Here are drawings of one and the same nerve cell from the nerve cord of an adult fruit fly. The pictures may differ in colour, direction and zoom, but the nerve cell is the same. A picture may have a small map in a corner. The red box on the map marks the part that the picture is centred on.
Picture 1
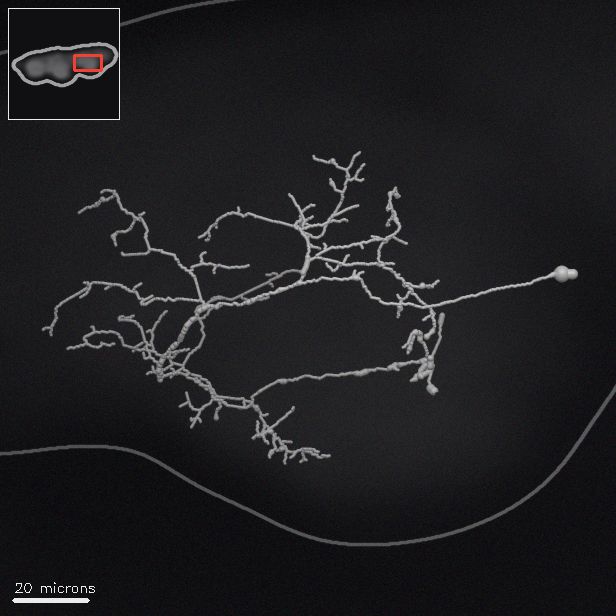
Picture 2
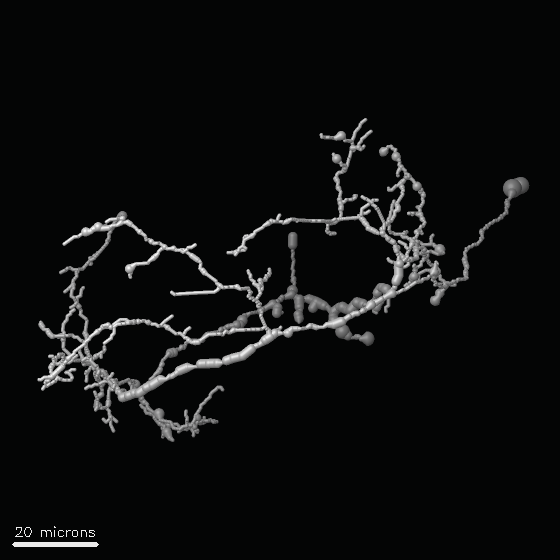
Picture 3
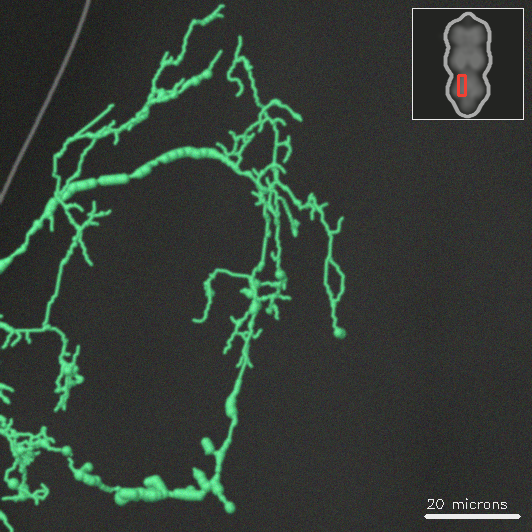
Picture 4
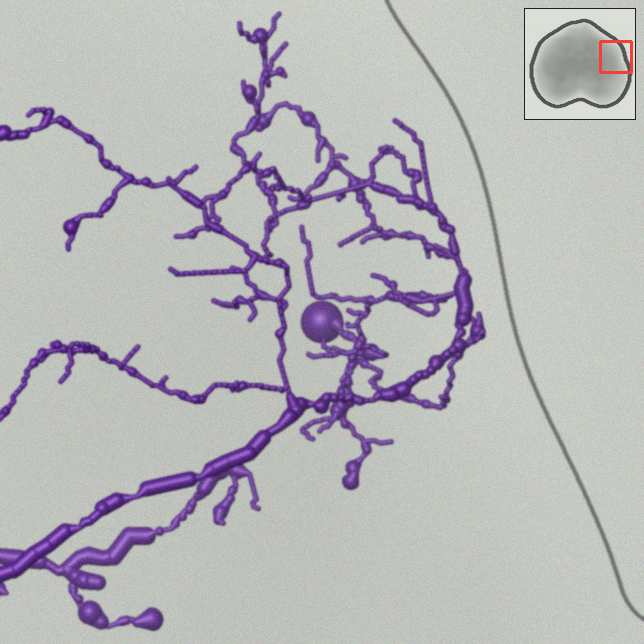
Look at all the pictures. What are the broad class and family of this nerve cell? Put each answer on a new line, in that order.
nerve-cord intrinsic neuron
hemilineage 09A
